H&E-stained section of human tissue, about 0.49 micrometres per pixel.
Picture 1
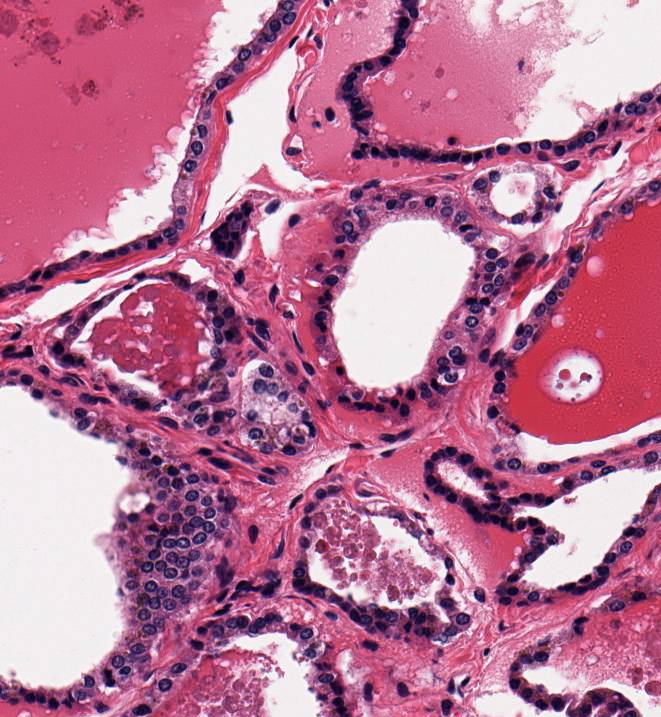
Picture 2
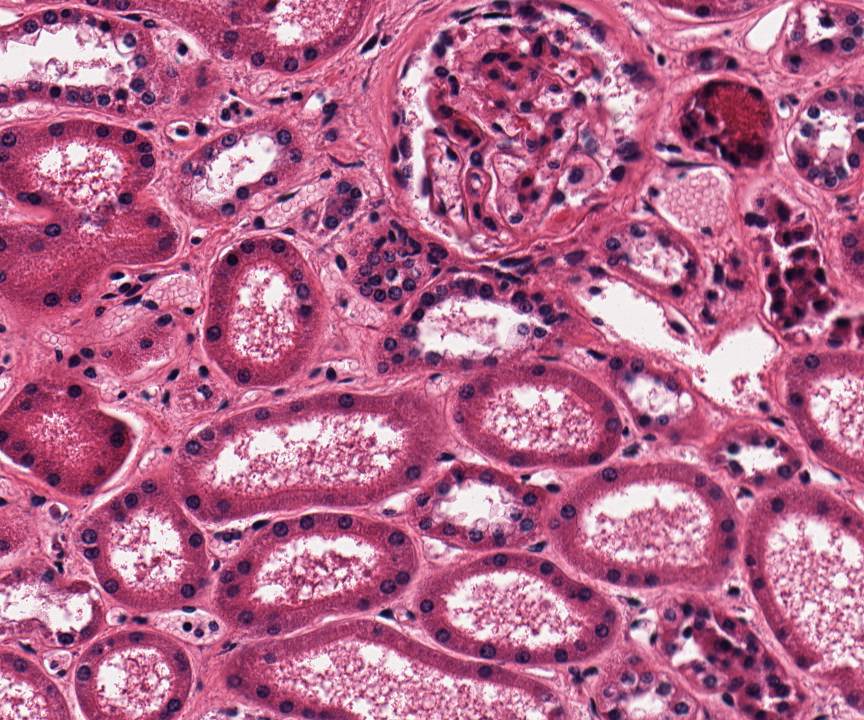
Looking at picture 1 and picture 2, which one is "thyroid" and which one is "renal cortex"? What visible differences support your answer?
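Thyroid: picture 1. Renal cortex: picture 2. Picture 1: lining cells in a single row, one round, dark-staining nucleus each. Central follicle lumen empty, white. Pink luminal material pulled from the lining in places, leaving scalloped clear gaps, clearest upper left. Partitions: thin pink fibrous bands, scattered spindle-shaped nuclei. Picture 2: one glomerulus within its capsule, top centre; most of the field packed with round and oval tubule profiles, single-layer cuboidal lining, round dark nuclei. Interstitium scant: thin strands, small elongated nuclei.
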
